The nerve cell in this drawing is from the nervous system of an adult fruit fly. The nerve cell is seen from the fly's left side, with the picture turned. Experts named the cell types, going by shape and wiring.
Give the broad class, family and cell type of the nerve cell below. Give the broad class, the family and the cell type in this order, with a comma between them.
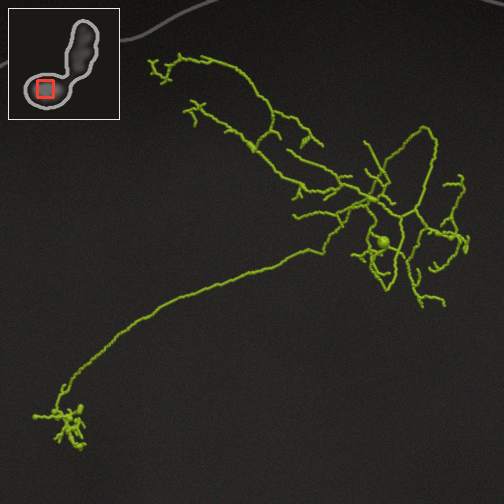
visual projection neuron, MeTu, MeTu2b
